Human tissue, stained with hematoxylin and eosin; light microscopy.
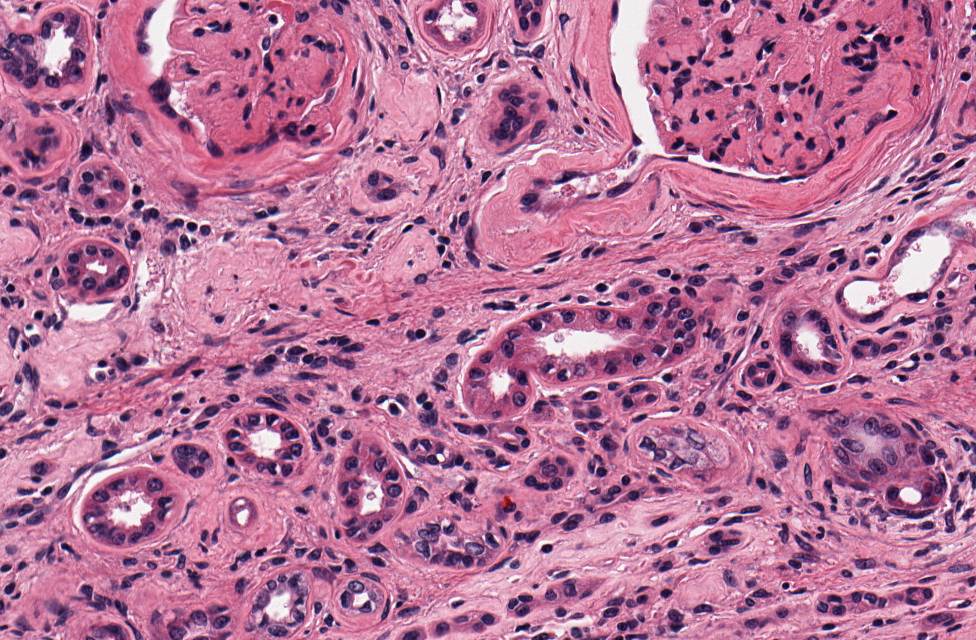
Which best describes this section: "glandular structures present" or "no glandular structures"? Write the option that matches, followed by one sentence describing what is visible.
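Glandular structures present. The small glands are lined by a single layer of cuboidal cells with round dark nuclei and pink cytoplasm.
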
